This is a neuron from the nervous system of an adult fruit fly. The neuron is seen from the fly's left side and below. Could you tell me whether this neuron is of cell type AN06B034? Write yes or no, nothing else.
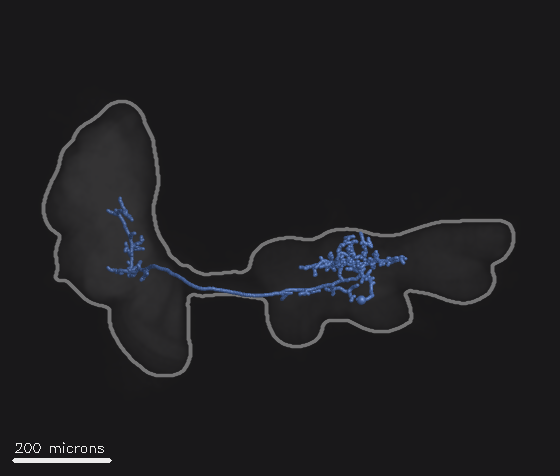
yes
